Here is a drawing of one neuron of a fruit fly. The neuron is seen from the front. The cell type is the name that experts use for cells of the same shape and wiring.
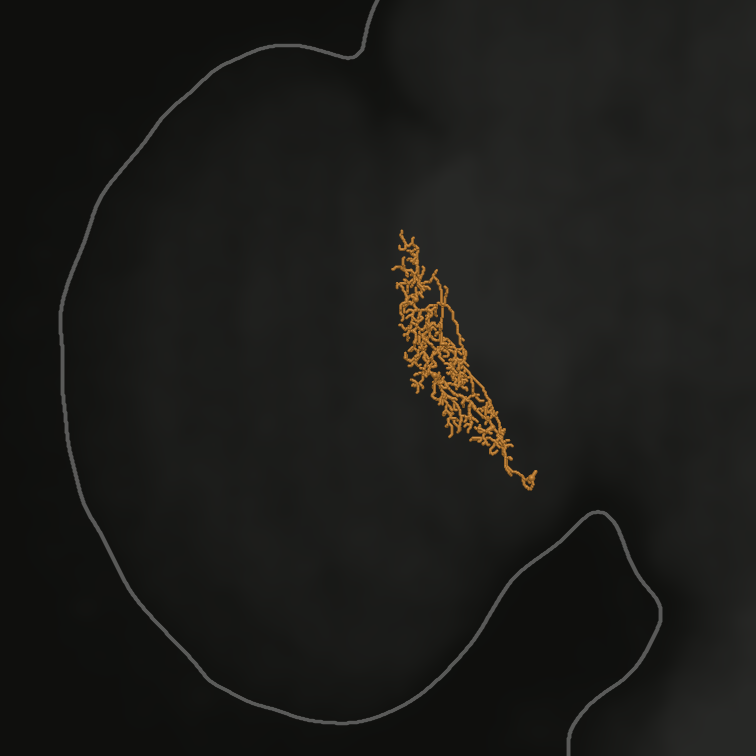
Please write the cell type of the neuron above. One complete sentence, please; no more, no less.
What this neuron is, by cell type, is LPi2e.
